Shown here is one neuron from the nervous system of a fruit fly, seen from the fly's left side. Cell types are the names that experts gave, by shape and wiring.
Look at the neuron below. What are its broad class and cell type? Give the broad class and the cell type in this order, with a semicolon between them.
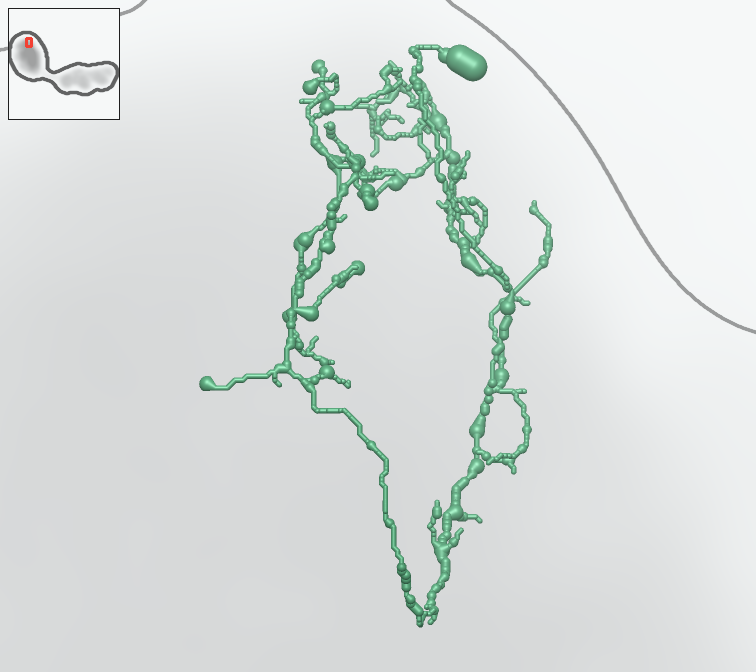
central-brain intrinsic neuron; CB4023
